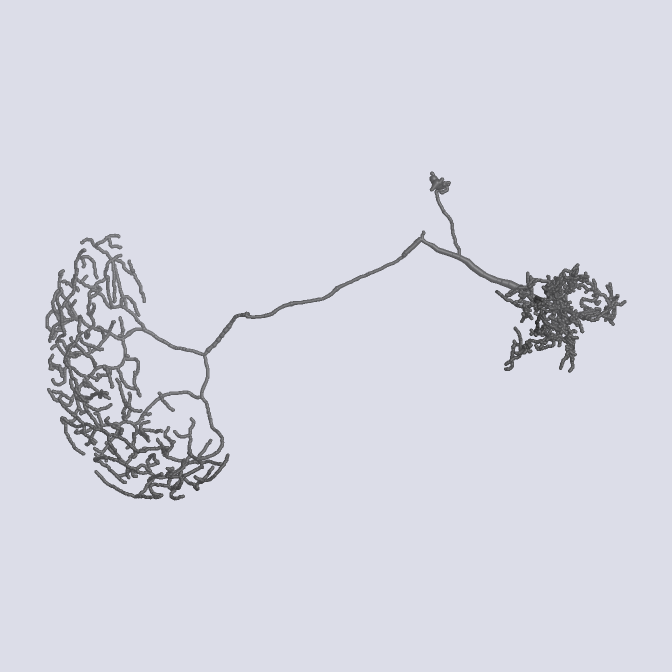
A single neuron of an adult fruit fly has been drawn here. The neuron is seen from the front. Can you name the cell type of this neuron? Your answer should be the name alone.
LPT57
